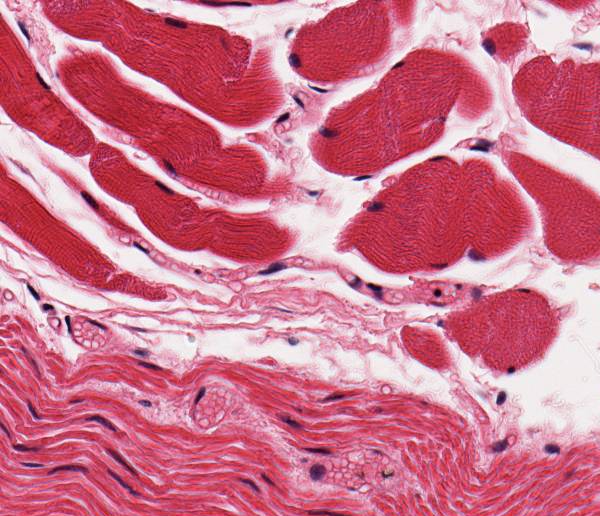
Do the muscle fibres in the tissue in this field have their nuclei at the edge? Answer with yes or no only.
Yes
